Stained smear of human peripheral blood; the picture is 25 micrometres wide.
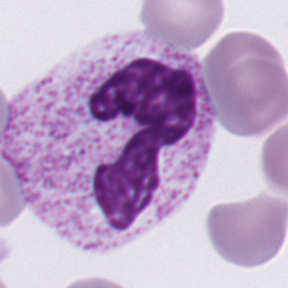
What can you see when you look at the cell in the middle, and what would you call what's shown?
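Outline first: rounded to oval and smooth, with no surface projections. Nucleus next: two main masses, one upper and one lower, linked by a narrower part. Its chromatin is dark purple and coarsely clumped. Cytoplasm last: many small pink-violet granules spread evenly throughout it. This is a segmented neutrophil.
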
